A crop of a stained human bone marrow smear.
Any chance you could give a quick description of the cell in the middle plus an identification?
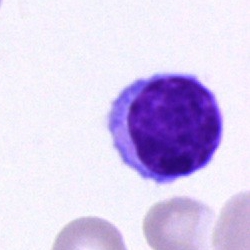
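Look first at the outline: this cell is round. Its nucleus sits toward the right, leaving most of the cytoplasm on the left side. That cytoplasm forms only a thin crescent beside the nucleus, and you won't find any granules in it. This cell is a lymphocyte.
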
